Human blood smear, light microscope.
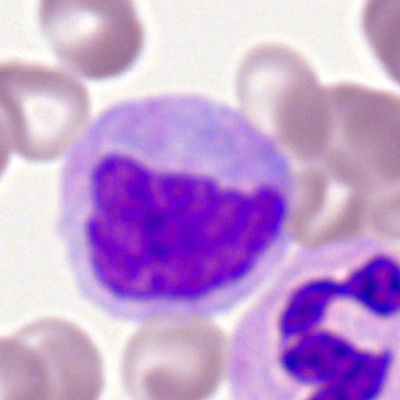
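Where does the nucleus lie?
In the lower part of the roughly round cell, with more cytoplasm above it.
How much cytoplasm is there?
Plenty, not a thin rim, and no coarse granules are seen in it.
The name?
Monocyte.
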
